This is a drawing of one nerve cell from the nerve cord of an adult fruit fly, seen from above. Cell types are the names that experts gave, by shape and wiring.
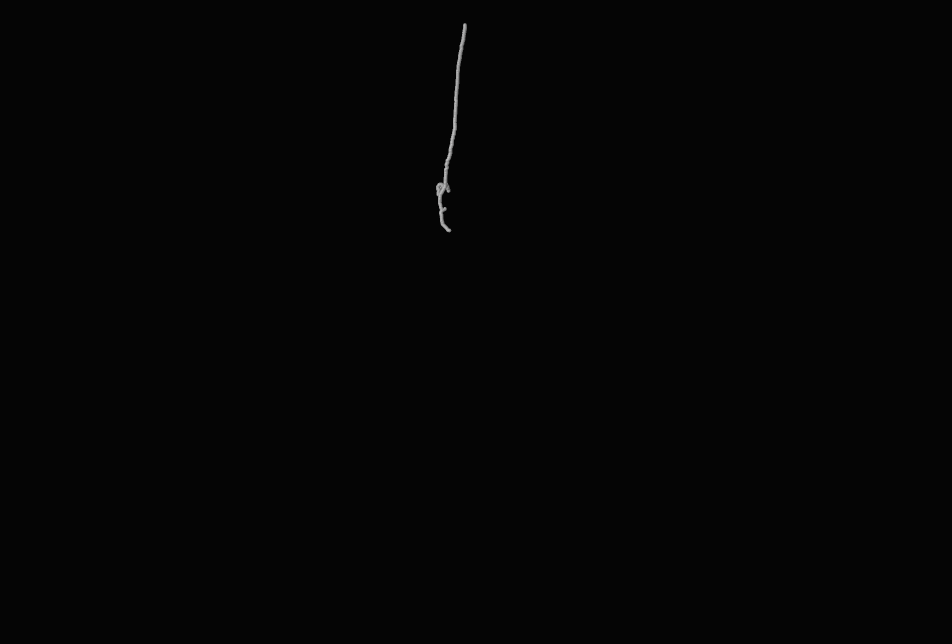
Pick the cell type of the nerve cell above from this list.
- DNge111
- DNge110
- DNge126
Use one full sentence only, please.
This nerve cell is given the cell type DNge111.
